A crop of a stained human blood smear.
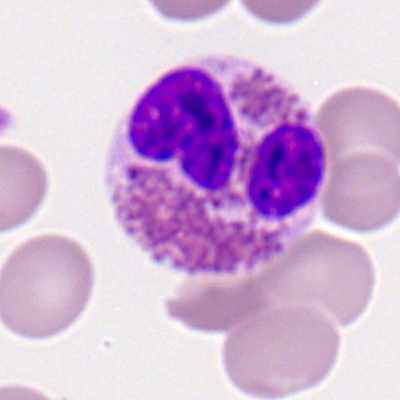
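Eosinophil, centre: notice that the nucleus has two lobes, the left one larger than the right. The chromatin is clumped coarsely and stains dark purple. Take a moment to see how granules occupy most of the cytoplasm.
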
